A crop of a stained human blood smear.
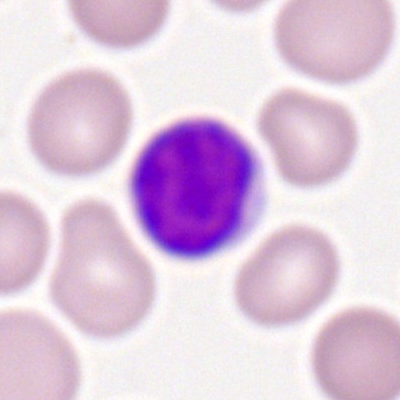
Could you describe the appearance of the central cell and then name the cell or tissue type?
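Round cell, smooth outline. Nucleus fills almost all of it; chromatin dark purple, dense. Cytoplasm only a thin pale blue crescent, right side. Lymphocyte.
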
